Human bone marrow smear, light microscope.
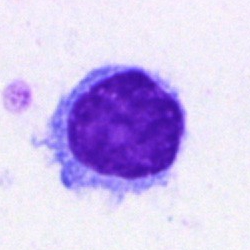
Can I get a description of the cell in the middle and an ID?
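Beginning with position, the nucleus sits toward the right, nearly reaching the cell's right edge. Next, the chromatin is deep purple and fairly dense, with only small paler patches. The cytoplasm shows no distinct granules. Last, the left and lower edge is ragged, with fine frayed projections. It is a lymphocyte.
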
